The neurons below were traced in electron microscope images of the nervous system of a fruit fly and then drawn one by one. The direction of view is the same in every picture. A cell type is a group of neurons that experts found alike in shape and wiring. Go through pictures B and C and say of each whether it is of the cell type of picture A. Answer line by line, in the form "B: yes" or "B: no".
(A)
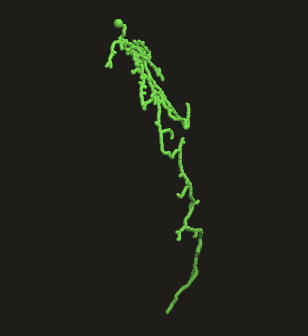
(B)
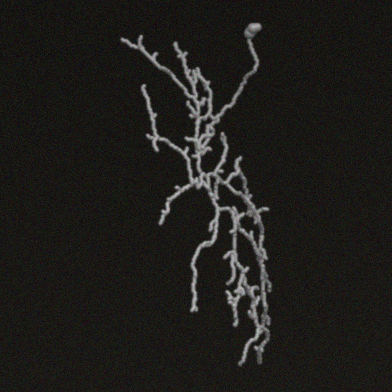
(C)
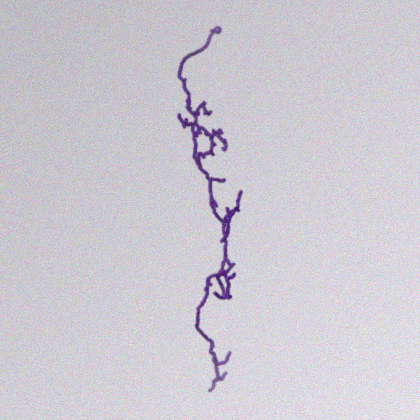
B: no
C: yes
